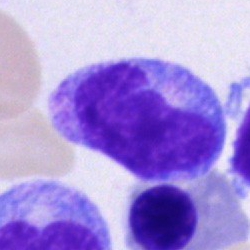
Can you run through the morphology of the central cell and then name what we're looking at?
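The cell is oval, longer from left to right. An indentation on the upper side of the nucleus gives it a kidney shape. The pale lilac-blue cytoplasm is widest at the upper right. This cell is a monocyte.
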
